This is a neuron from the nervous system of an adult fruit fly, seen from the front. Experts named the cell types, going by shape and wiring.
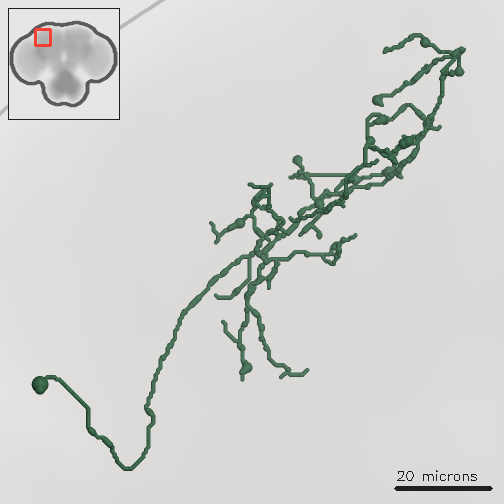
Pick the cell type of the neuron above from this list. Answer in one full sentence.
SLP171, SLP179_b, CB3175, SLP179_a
The cell type this neuron represents is SLP179_a.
